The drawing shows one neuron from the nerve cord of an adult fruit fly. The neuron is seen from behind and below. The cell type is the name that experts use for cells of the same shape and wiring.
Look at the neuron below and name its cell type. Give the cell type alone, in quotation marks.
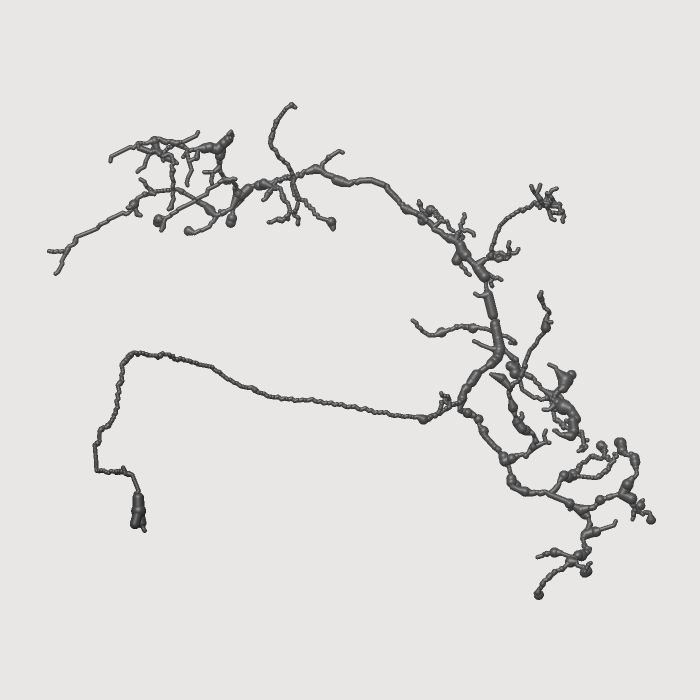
"IN06B079"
